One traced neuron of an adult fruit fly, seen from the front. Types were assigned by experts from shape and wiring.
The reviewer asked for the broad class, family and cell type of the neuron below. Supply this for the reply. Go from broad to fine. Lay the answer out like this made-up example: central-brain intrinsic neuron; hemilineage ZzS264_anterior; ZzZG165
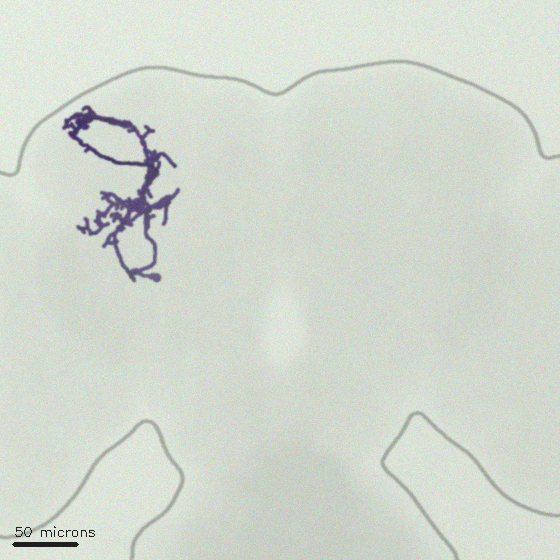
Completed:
central-brain intrinsic neuron; hemilineage VPNp&v1_ventral; PLP181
